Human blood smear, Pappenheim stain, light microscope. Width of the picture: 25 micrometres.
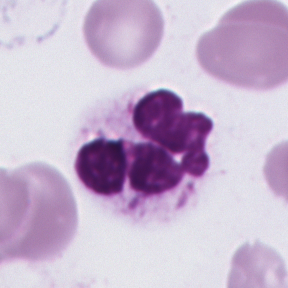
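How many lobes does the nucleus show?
More than three.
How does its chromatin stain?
Dense and dark purple.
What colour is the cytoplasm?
Pale pinkish-lilac, holding fine, faint lilac granules.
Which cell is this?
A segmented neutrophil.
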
